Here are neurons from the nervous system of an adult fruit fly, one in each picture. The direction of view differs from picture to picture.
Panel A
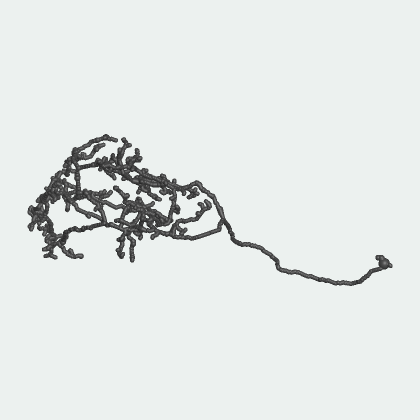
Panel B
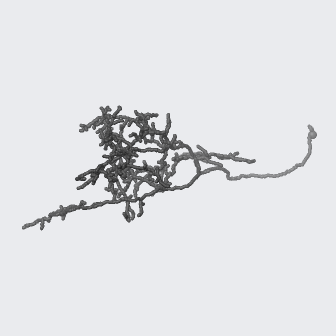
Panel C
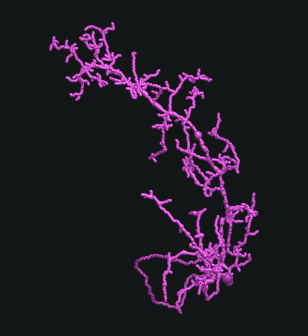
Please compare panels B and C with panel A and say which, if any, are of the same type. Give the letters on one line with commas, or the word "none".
C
